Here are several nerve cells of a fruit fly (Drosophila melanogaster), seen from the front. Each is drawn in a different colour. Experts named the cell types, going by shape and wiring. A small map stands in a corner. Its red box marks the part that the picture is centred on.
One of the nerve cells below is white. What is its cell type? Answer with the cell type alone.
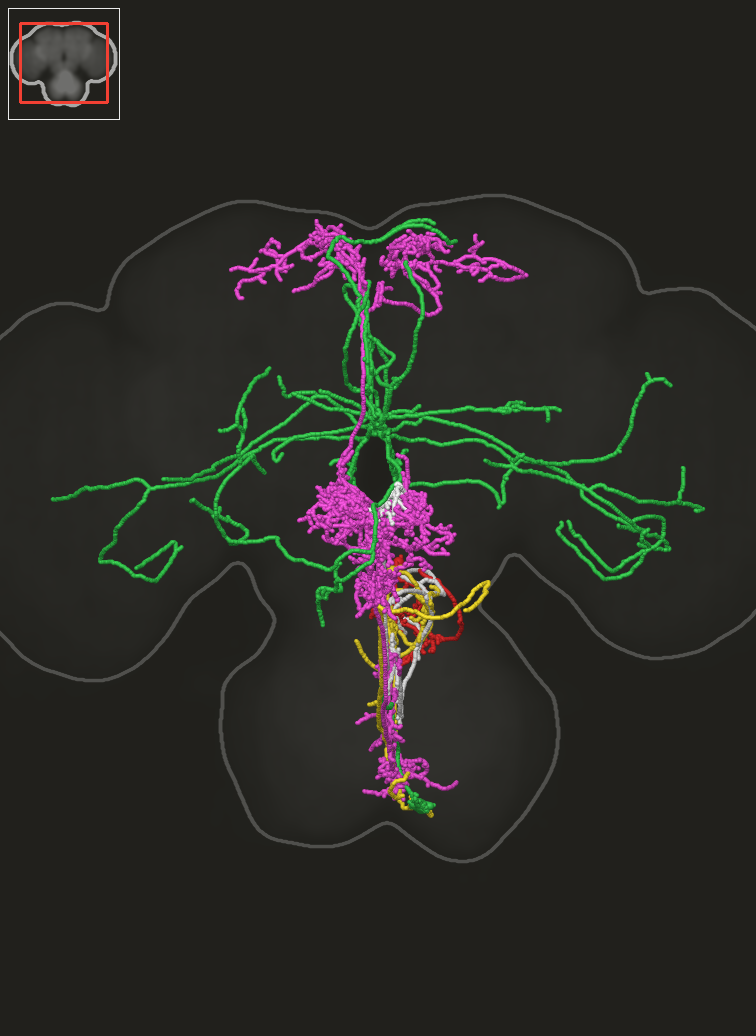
SAxx01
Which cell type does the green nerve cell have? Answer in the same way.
AN27X013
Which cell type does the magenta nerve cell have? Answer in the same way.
AN05B101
